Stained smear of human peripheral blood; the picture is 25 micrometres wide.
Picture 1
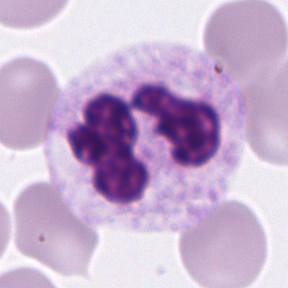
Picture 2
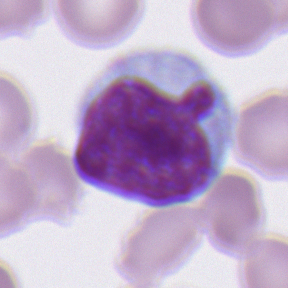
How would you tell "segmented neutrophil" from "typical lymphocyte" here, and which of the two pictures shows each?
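Picture 1: segmented neutrophil. Picture 2: typical lymphocyte. Both: round, smooth outline. Picture 1 nucleus: several lobes joined by narrow links; chromatin dark purple, coarsely clumped.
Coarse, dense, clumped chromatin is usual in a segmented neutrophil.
Picture 1 cytoplasm: plentiful, pale pinkish-lilac, fine pinkish-violet granules evenly scattered, no vacuoles.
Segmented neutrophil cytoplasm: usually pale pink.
Picture 2 nucleus: fills most of the cell; chromatin dark purple. Picture 2 cytoplasm: pale blue, no granules seen.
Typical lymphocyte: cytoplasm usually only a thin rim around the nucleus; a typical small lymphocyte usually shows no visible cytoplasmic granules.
Differences: lobed nucleus vs nucleus filling most of the cell; plentiful pinkish-lilac granular cytoplasm vs pale blue cytoplasm without granules. Shared: round smooth outline, dark purple chromatin.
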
